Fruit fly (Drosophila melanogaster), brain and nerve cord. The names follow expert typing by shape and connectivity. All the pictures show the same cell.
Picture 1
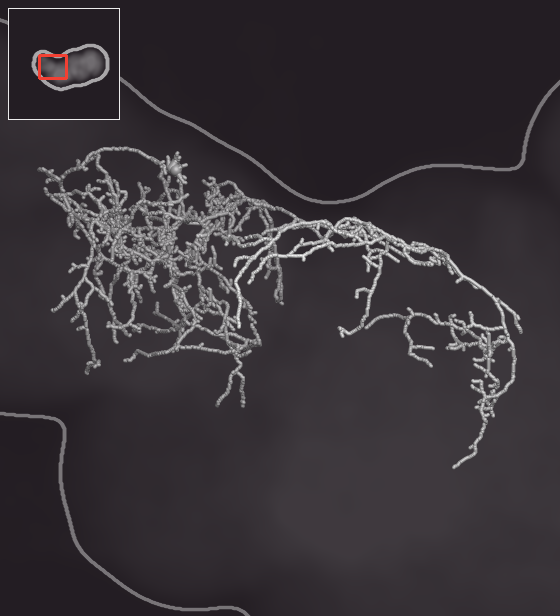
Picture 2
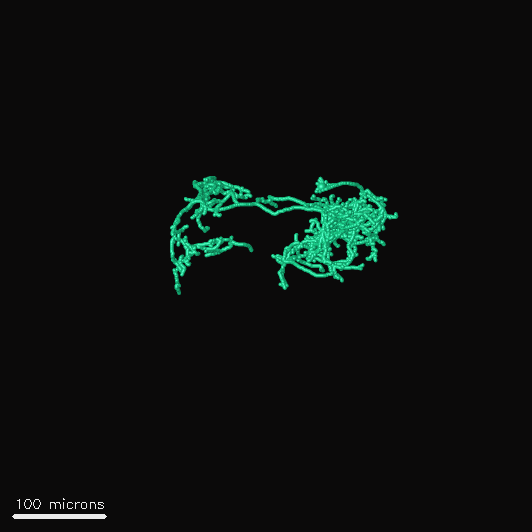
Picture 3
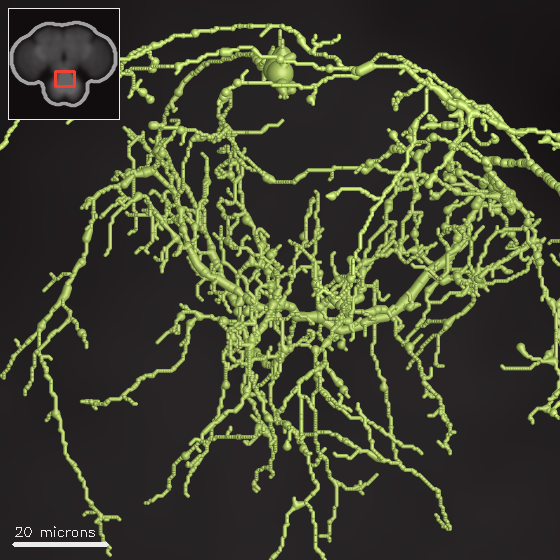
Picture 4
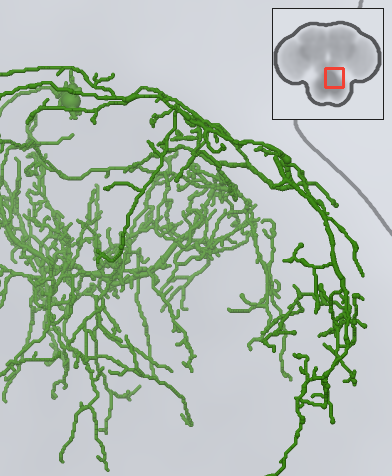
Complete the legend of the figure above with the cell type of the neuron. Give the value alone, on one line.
IN19B007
